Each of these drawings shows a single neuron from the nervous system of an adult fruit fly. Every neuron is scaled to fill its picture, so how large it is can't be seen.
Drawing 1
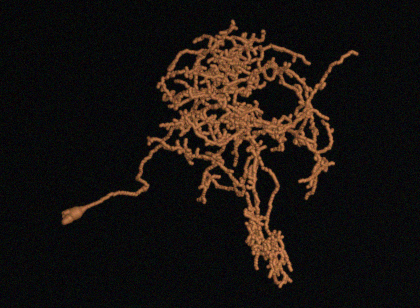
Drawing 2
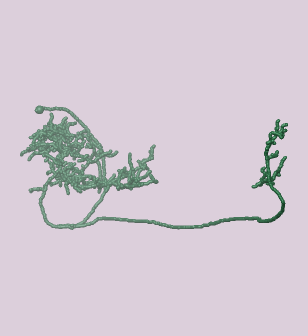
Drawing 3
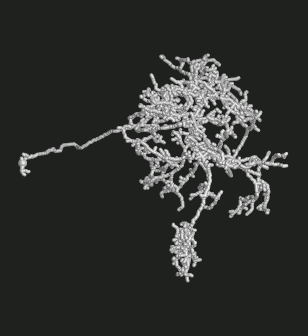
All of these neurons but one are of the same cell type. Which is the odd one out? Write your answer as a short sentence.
Drawing 2 is the odd one out.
